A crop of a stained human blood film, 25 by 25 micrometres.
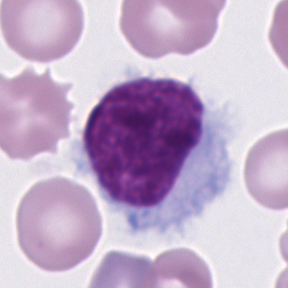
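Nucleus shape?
Single rounded mass, somewhat angular outline, no lobes.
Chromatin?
Mottled: darker clumps among lighter purple areas.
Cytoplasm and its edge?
Pale blue, widest right of and below the nucleus; fringed by fine hair-like projections, plainest on the right and below.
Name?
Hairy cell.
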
